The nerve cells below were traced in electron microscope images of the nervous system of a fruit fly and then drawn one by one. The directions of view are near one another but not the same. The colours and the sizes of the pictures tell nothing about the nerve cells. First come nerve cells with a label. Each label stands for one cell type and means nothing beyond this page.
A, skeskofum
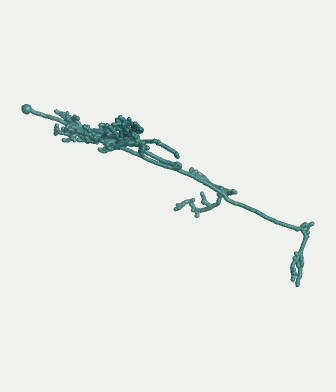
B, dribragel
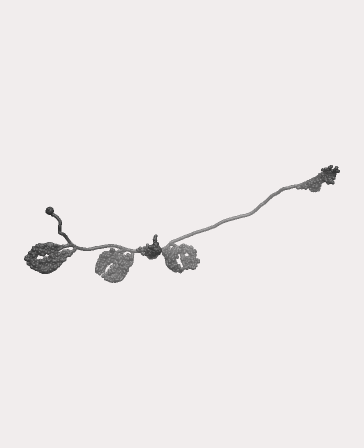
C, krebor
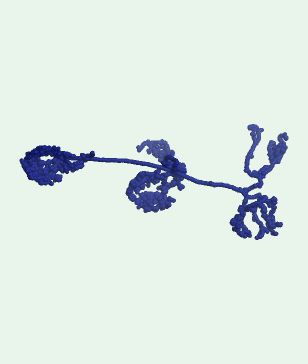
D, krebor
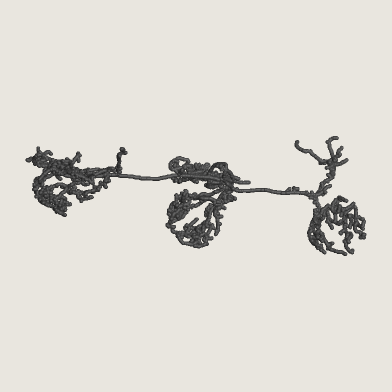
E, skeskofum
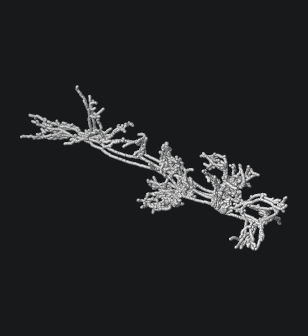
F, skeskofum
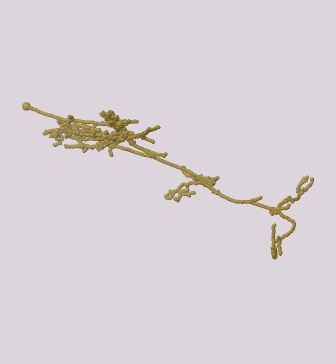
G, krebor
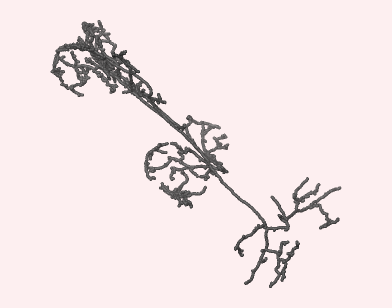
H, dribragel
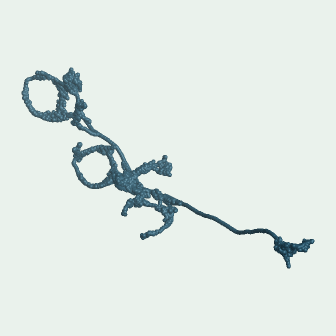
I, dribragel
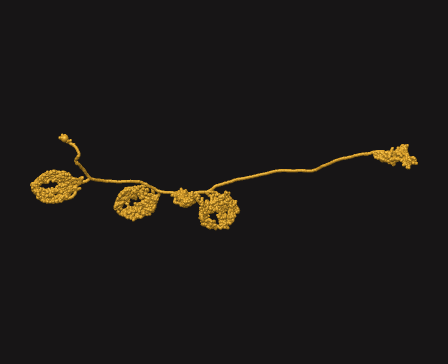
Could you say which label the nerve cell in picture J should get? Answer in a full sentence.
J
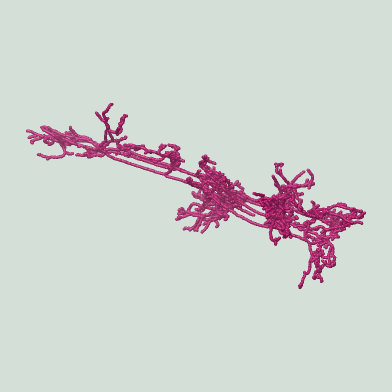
It belongs to skeskofum.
